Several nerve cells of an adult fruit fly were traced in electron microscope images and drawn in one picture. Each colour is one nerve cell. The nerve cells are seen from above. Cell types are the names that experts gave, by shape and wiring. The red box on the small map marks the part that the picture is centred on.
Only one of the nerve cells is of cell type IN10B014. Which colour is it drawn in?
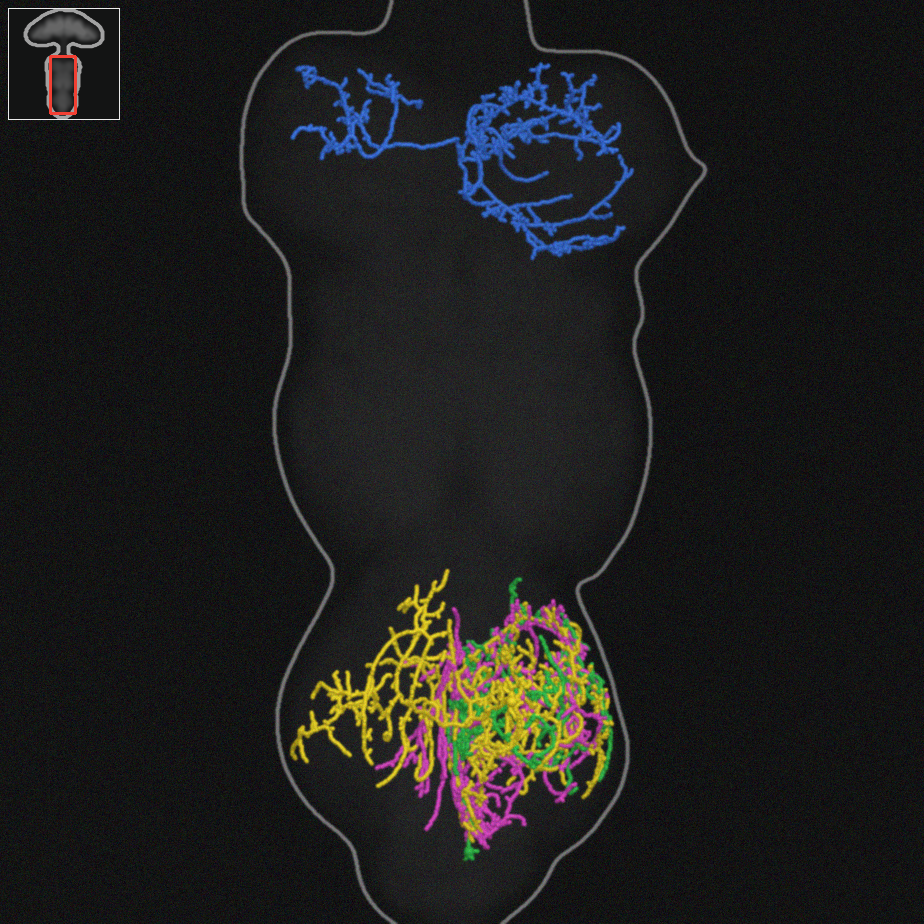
blue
